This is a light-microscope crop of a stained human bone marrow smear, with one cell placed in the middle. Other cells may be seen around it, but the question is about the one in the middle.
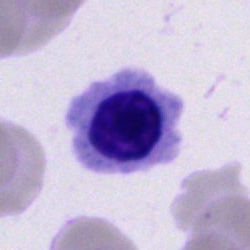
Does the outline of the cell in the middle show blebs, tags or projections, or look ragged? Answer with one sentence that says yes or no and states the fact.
Yes, in outline this cell is rough rather than smooth and even.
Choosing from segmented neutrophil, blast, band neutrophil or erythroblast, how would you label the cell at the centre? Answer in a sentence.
Whatever else lies nearby, the middle cell is an erythroblast.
